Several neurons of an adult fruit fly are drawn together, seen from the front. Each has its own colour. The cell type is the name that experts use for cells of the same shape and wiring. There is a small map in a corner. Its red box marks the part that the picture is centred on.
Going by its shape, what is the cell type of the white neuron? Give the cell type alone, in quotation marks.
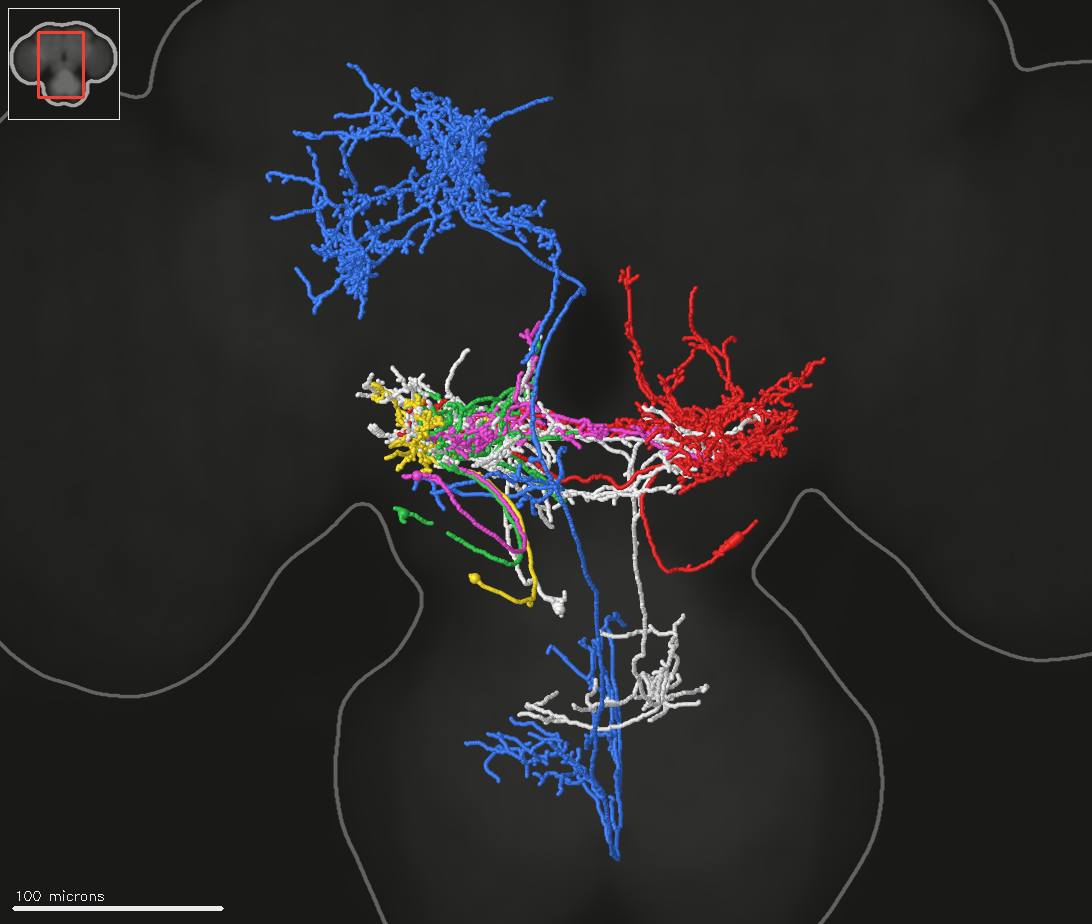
"DNge084"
